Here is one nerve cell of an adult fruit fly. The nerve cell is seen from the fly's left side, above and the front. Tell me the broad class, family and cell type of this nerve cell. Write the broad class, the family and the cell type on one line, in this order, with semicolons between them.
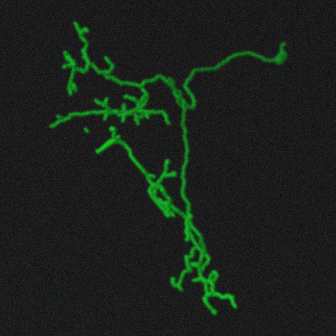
central-brain intrinsic neuron; hemilineage PSp3; CB2737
